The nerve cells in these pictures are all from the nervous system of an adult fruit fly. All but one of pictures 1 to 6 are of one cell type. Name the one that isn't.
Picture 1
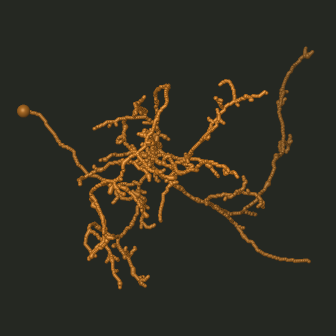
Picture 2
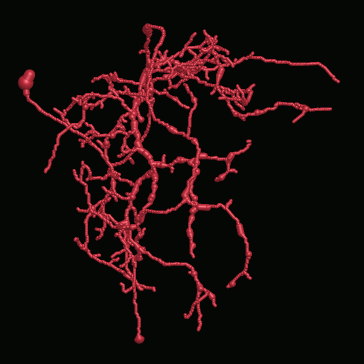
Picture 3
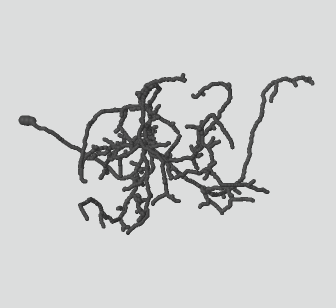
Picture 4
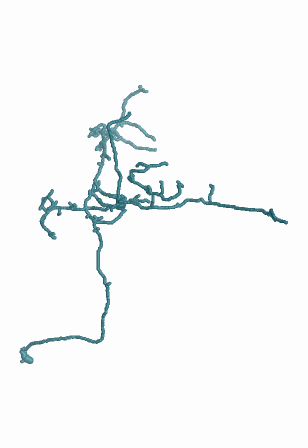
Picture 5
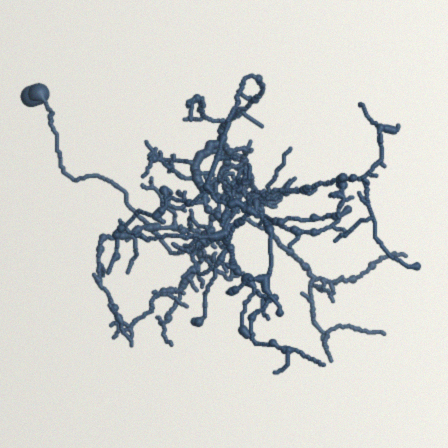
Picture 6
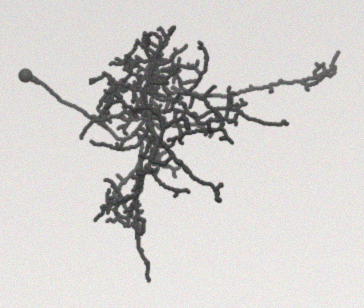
4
